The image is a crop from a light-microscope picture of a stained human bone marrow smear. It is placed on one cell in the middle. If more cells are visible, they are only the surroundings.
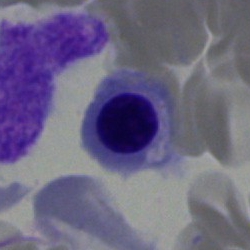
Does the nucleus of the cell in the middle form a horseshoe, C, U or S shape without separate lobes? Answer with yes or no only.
No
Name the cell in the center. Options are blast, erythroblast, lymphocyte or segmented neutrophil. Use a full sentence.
In the middle of this smear crop, the cell is an erythroblast.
